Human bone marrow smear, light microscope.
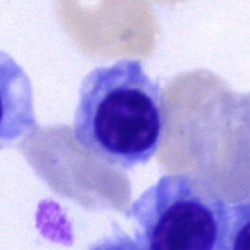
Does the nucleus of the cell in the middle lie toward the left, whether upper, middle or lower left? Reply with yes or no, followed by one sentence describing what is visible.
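No. The nucleus sits off-centre, toward the lower right of the cell.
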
